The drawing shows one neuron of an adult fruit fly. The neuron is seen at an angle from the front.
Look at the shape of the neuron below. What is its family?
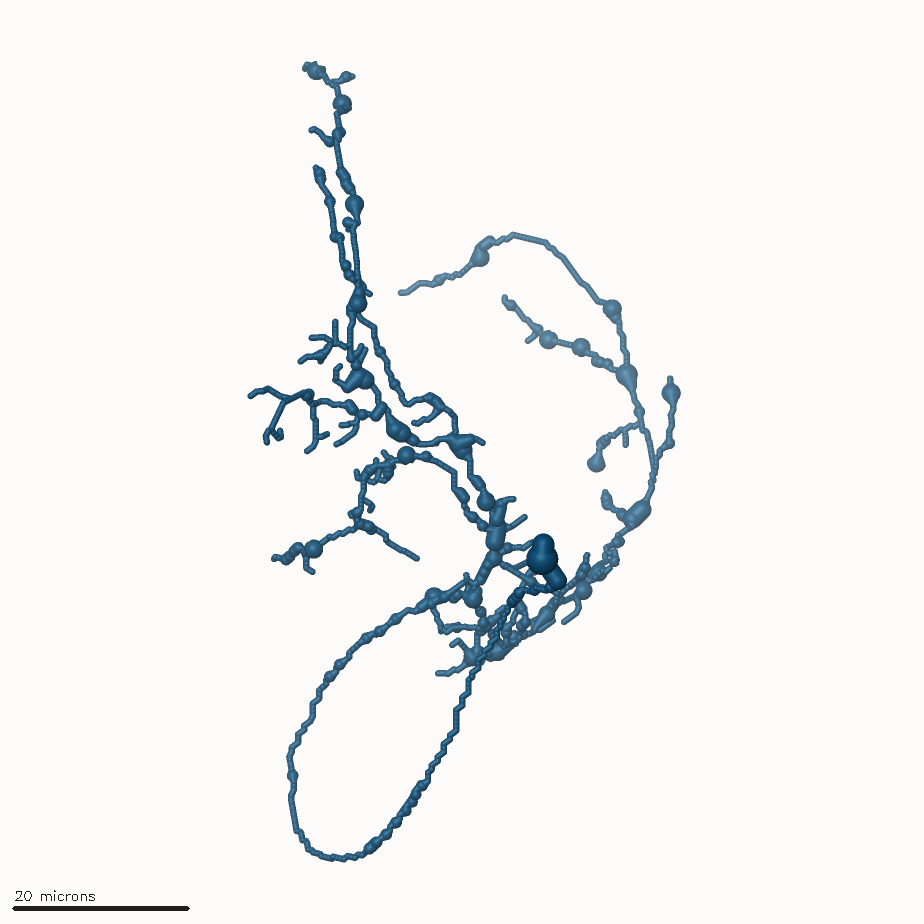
hemilineage LHl4_dorsal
